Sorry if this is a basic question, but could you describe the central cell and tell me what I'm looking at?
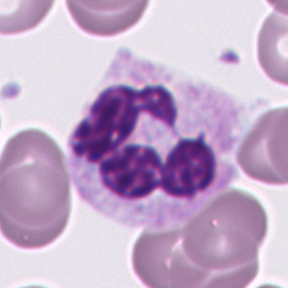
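Taking the nucleus first, its chromatin is dark purple and coarsely clumped, and no nucleoli can be seen. Turning to the cytoplasm, fine, faint lilac granules are spread evenly throughout it. No vacuoles are seen there. This is a segmented neutrophil.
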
